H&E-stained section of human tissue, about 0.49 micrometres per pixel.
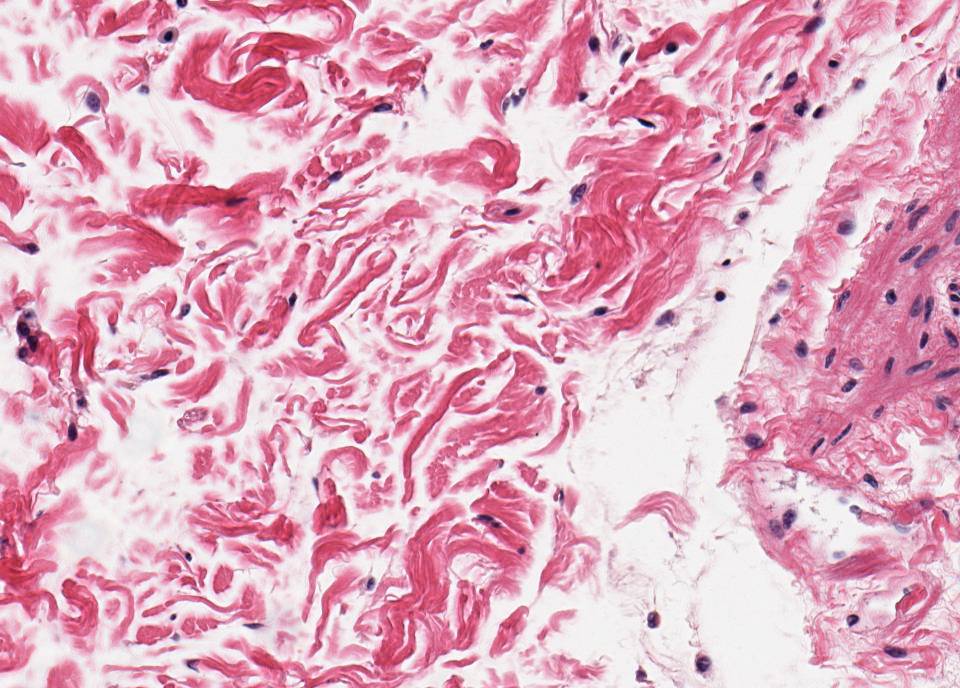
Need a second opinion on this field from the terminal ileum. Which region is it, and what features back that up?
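Here we have dense connective tissue. Over the left and centre, wavy, deeply eosinophilic collagen bundles run haphazardly, parted by white spaces of varying width. Among them the nuclei are sparse, small, dark and mostly elongated, fitting fibroblasts.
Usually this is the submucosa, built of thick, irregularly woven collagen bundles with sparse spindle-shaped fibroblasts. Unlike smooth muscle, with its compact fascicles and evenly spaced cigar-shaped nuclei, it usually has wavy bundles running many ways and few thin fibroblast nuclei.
Beyond the cleft at the right edge lies a paler pink, finely fibrillar band with more nuclei.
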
